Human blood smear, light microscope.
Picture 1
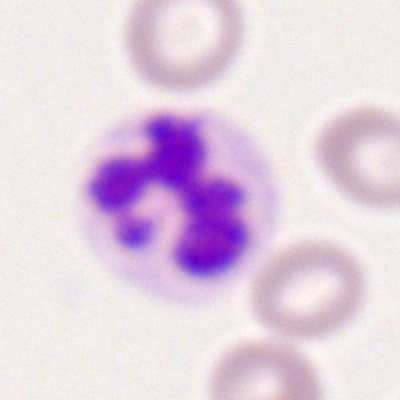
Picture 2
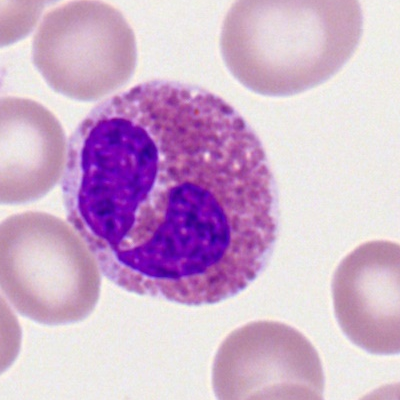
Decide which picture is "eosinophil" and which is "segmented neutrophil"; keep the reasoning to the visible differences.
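Picture 1: segmented neutrophil. Picture 2: eosinophil. Nucleus: several lobes linked by narrow strands in picture 1; two lobes in picture 2, joined at the lower part with a pale gap between them above.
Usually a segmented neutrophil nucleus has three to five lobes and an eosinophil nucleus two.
Granules: no coarse, brightly coloured ones in the pale pinkish-lilac cytoplasm of picture 1; coarse, round, pinkish-orange ones packed all around the nucleus in picture 2, including the area to its right.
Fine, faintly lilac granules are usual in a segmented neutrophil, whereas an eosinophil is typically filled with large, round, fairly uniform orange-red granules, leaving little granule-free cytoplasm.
Common to both: round, smooth outline and dense chromatin, dark purple in picture 1, deep purple with darker clumps in picture 2. No nucleoli visible in picture 1.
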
